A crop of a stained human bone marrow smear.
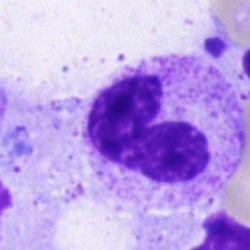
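Band neutrophil, the cell in the middle of this stained human bone marrow smear. Its nucleus is kidney-shaped with a deep notch on the upper side, and the chromatin is dark purple and coarsely clumped. There's plenty of pale lilac cytoplasm, with fine pinkish-purple granules scattered all through it.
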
